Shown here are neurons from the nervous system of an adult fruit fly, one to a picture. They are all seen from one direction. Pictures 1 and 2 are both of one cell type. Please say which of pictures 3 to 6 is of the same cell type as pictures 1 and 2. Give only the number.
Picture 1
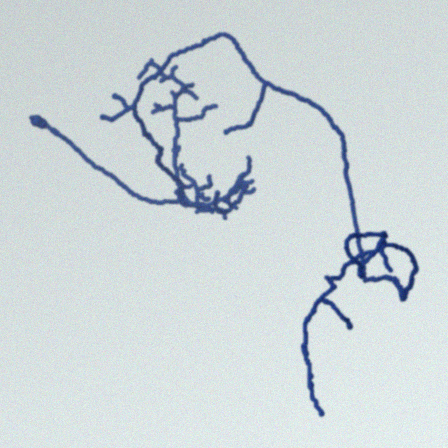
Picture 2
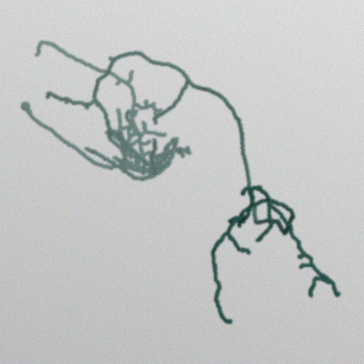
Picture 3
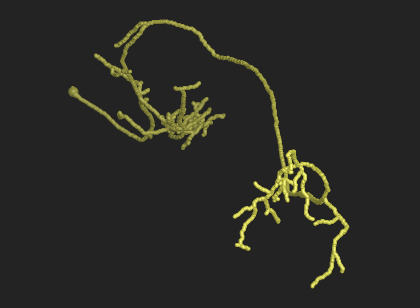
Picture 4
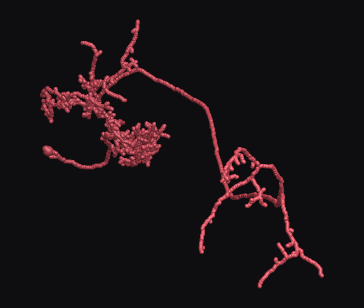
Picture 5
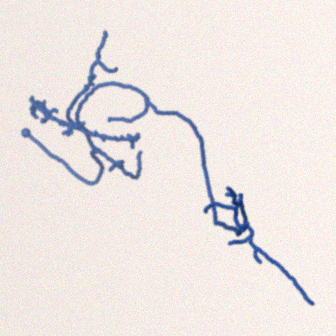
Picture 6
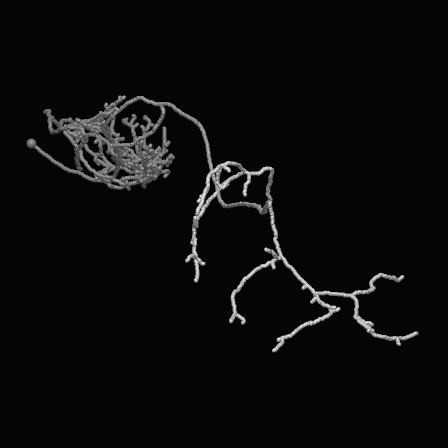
3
